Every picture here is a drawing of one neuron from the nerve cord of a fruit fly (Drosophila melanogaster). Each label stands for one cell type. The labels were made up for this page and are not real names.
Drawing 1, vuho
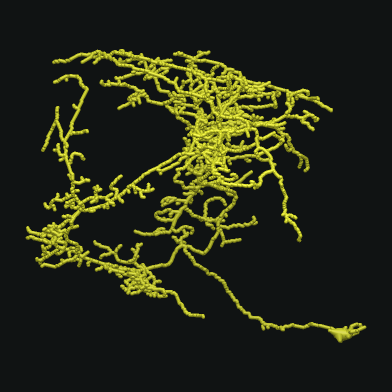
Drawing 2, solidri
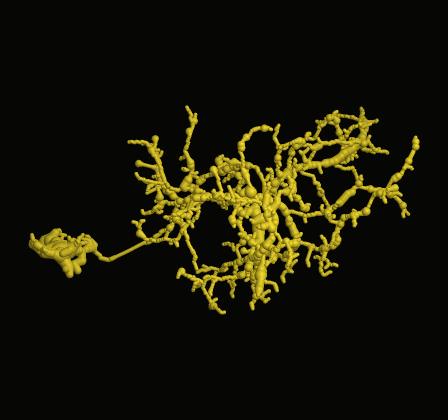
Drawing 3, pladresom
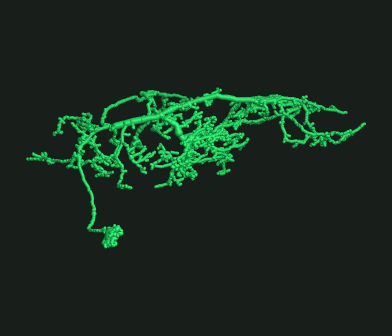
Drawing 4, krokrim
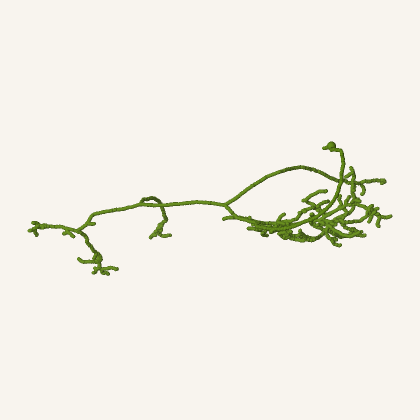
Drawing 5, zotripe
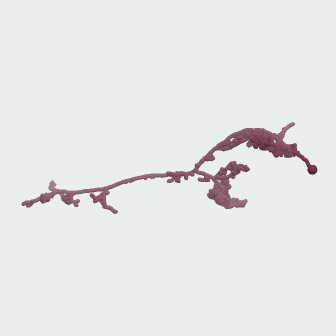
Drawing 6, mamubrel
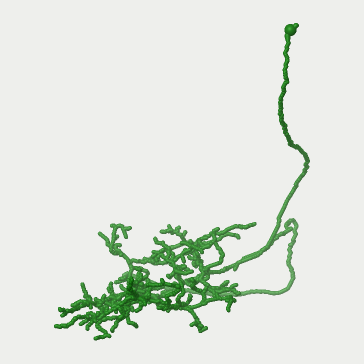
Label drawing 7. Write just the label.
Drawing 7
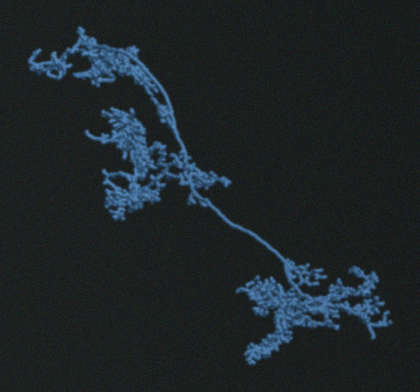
zotripe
